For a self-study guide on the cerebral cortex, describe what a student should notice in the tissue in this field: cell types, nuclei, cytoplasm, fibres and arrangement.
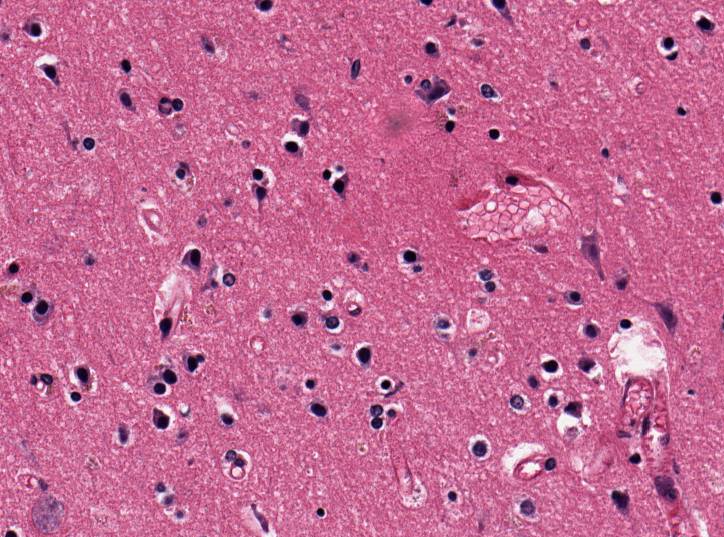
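First, nuclei: small, round and dark-staining, scattered across the field singly or in small groups of two or three. Second, halos: many nuclei sit within clear round halos separating them from the surrounding pink matrix. Third, fat cells: none present anywhere.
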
